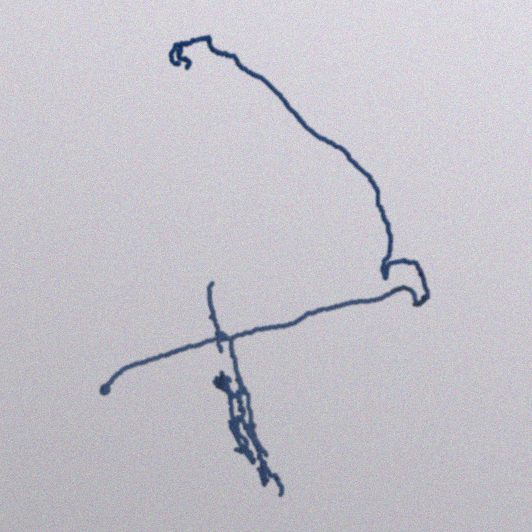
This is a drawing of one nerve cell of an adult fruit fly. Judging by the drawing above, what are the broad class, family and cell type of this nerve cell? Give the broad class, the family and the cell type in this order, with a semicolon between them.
visual projection neuron; MeTu; MeTu4d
